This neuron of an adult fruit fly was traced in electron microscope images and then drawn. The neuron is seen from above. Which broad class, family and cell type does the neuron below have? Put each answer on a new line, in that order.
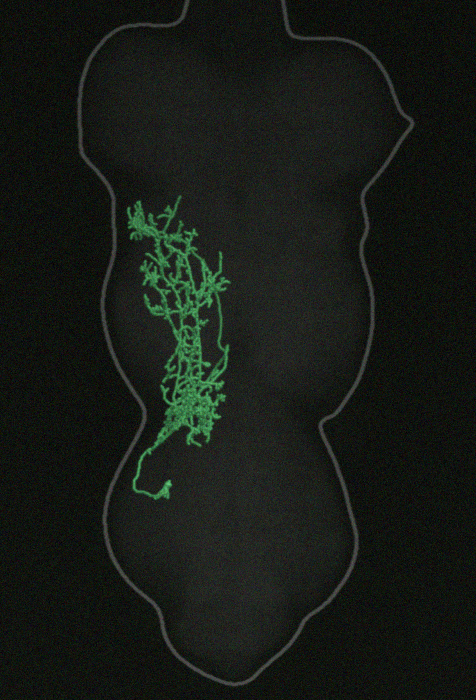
nerve-cord intrinsic neuron
hemilineage 17B
IN17B004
